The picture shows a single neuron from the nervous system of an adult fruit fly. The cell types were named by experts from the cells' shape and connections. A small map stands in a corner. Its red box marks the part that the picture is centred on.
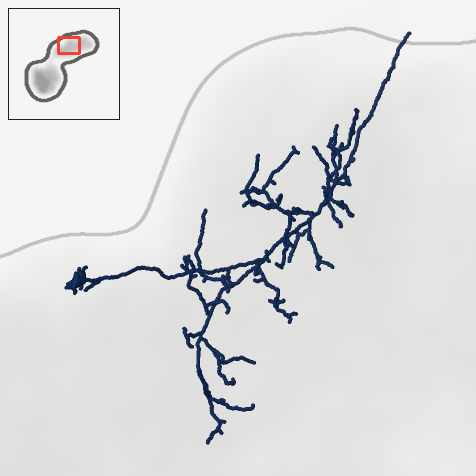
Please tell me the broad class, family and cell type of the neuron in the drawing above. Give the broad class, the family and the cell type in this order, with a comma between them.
motor neuron of the nerve cord, hemilineage 15B, MNml78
